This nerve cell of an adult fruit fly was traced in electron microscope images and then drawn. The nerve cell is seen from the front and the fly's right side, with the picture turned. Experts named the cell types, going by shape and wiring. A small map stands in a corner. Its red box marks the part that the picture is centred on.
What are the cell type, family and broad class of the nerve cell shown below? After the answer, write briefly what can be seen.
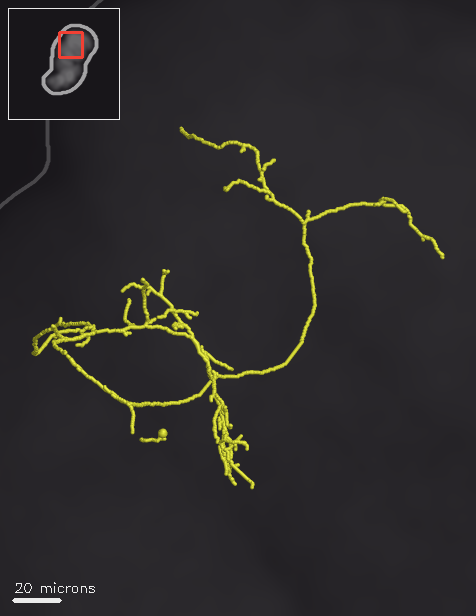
Its cell type is CRE003_b. Its family is hemilineage AOTUv4_dorsal. This is a central-brain intrinsic neuron. From left to right in the picture it spans about 180 microns. As drawn here it is about as wide as it is tall.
